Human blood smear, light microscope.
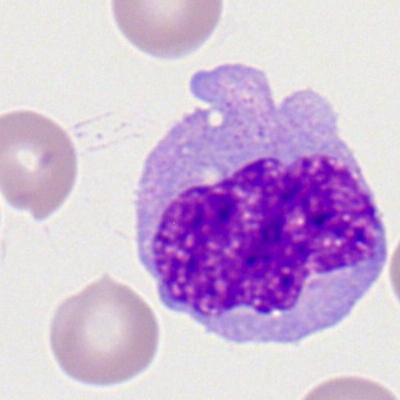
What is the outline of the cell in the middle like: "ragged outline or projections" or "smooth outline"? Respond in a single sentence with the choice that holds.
The cell has an edge that is ragged or frayed, or carries projections, blebs or tags.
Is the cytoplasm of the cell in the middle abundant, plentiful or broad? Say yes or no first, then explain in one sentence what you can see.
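Yes. The cytoplasm is abundant and pale greyish-blue.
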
